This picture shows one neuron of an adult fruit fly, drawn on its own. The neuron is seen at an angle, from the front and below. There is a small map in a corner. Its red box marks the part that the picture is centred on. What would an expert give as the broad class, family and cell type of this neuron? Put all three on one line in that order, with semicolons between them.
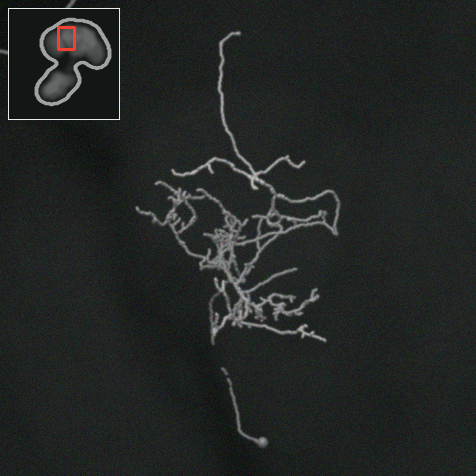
central-brain intrinsic neuron; hemilineage VLPl&p2_posterior; CB4245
